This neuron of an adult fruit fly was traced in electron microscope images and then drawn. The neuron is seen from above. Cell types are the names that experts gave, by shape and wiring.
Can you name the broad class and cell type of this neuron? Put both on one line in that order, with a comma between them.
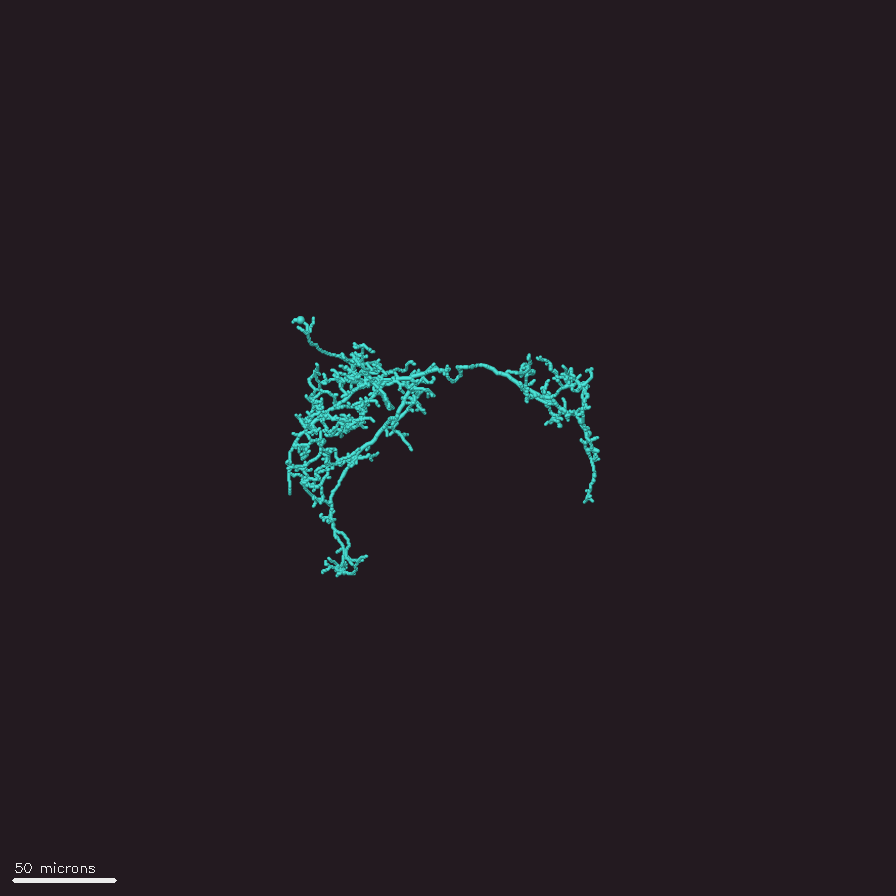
central-brain intrinsic neuron, GNG159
